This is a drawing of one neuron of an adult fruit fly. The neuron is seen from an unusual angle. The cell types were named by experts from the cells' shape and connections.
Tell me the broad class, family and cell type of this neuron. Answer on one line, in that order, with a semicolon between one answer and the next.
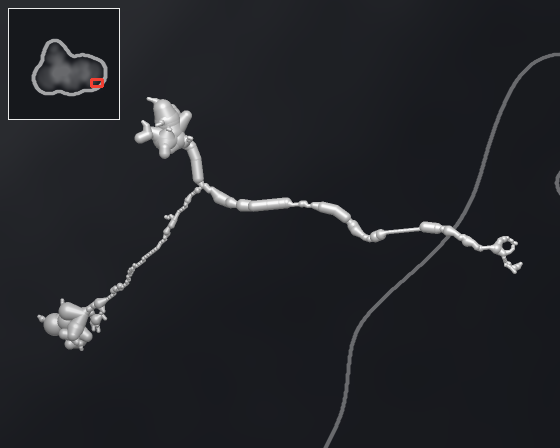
optic-lobe intrinsic neuron; T; T1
